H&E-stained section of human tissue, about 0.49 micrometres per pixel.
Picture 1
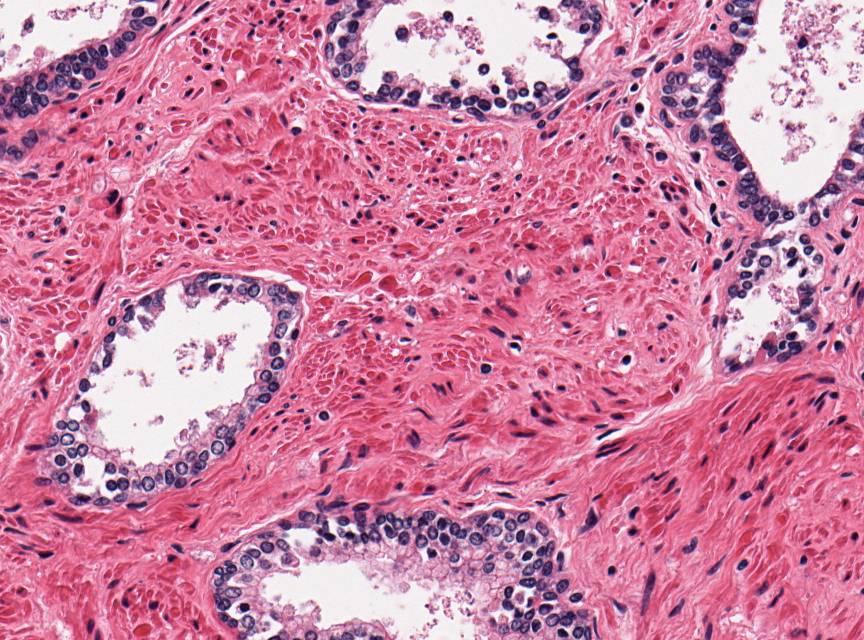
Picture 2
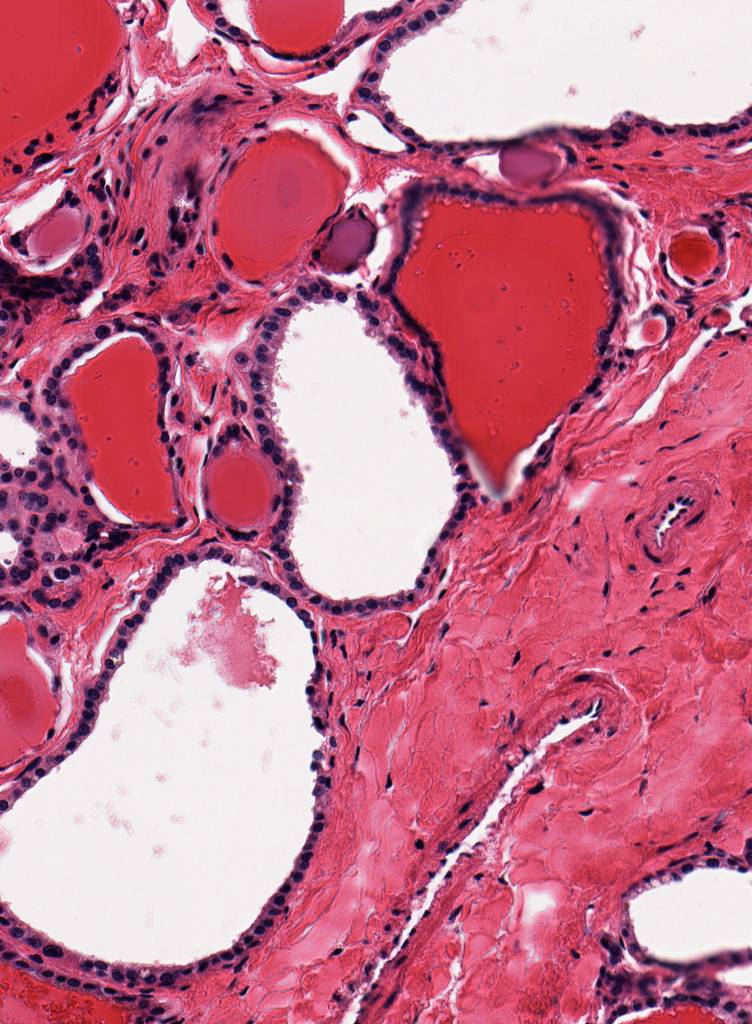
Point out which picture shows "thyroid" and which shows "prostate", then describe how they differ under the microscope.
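Two names to settle before comparing: prostate in picture 1, thyroid in picture 2. On placement, the prostate glands, rounded to oval with fairly smooth, gently undulating outlines, lie around the edges with a broad band of stroma in the centre, while thyroid follicles of widely varying size fill the upper and left parts, with dense fibrous stroma at the lower right. On the lining cells, prostate glands show pale, clear to finely vacuolated cytoplasm and small round dark nuclei in one to two rows, whereas thyroid follicles have one layer of flattened to low cuboidal cells with small dark round nuclei, smooth and free of papillary folds. On contents, many thyroid follicles hold homogeneous, deep red, glassy material.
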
